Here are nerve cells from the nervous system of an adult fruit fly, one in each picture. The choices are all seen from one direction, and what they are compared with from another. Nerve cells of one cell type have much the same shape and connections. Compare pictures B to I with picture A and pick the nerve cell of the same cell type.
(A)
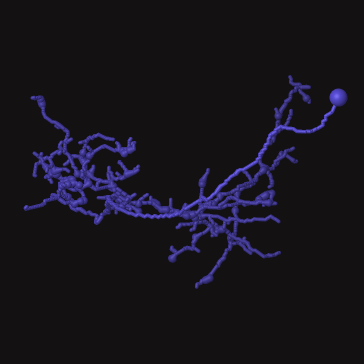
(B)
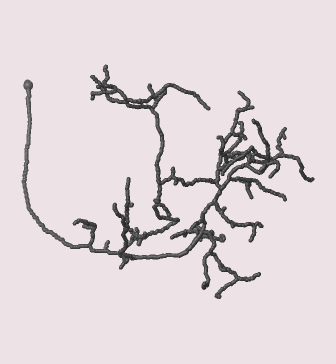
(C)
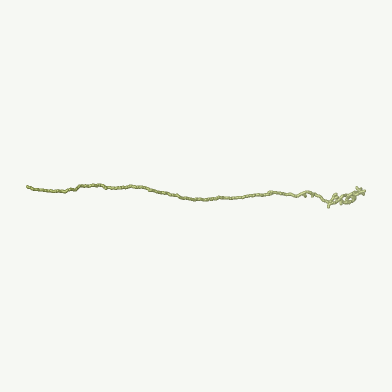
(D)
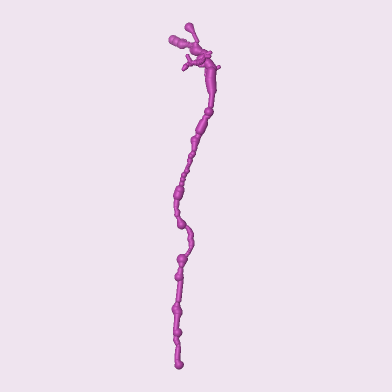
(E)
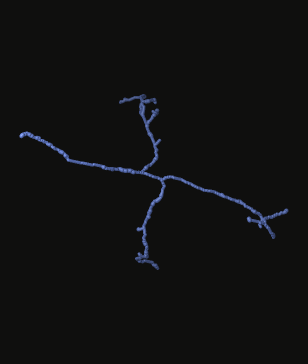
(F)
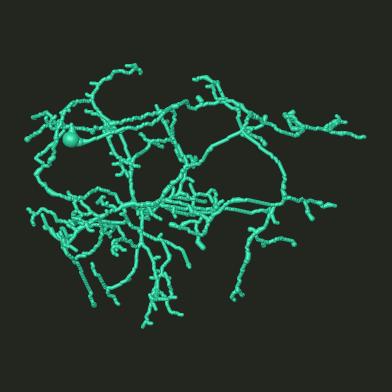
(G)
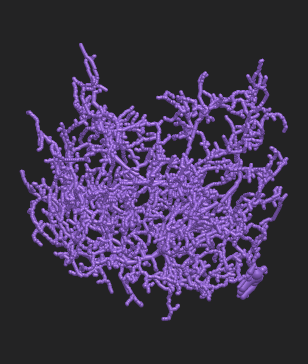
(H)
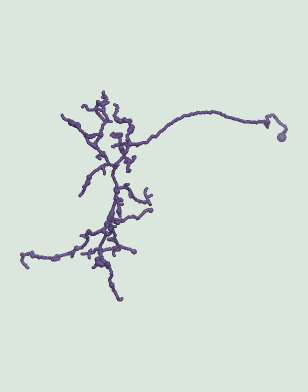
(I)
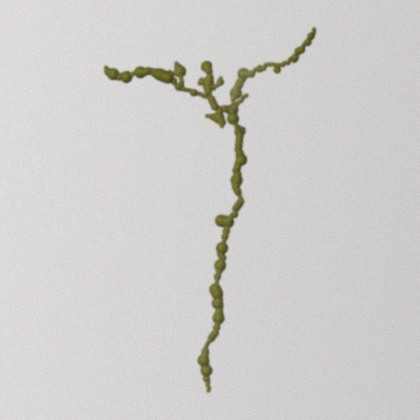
H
